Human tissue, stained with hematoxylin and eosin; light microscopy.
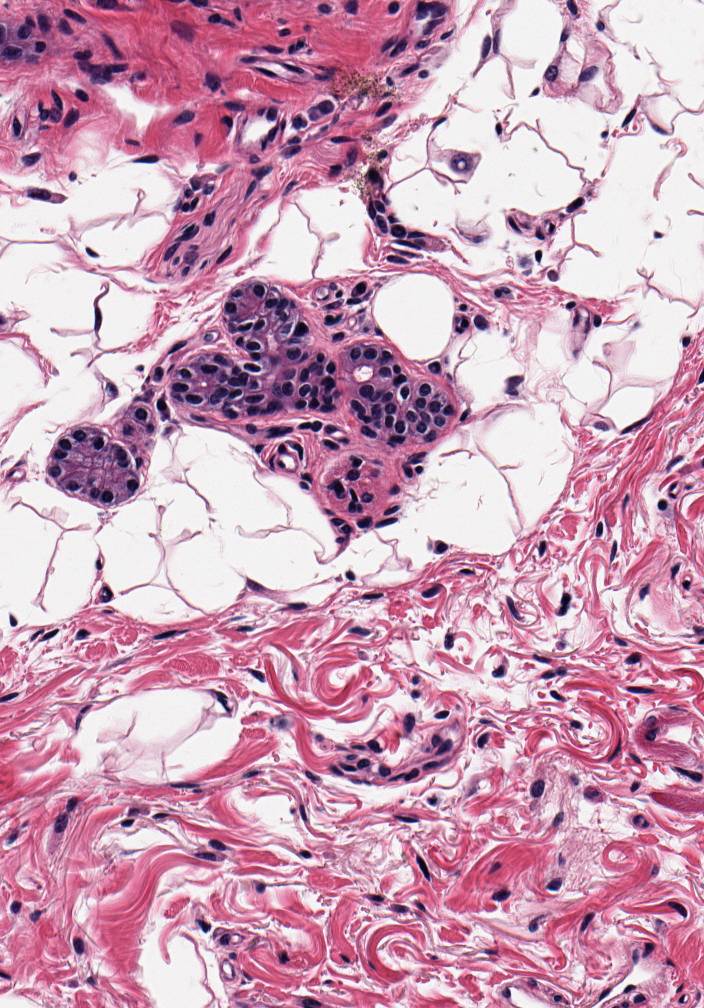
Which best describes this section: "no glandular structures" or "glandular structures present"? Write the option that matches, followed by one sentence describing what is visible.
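Glandular structures present. A small cluster of epithelial units lies in the upper-middle of the field, surrounded by fat.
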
